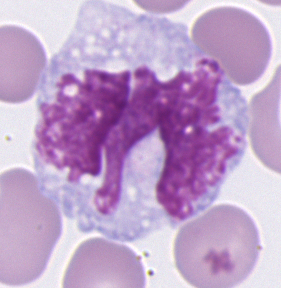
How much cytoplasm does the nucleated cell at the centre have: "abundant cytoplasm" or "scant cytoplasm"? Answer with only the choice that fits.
Abundant cytoplasm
